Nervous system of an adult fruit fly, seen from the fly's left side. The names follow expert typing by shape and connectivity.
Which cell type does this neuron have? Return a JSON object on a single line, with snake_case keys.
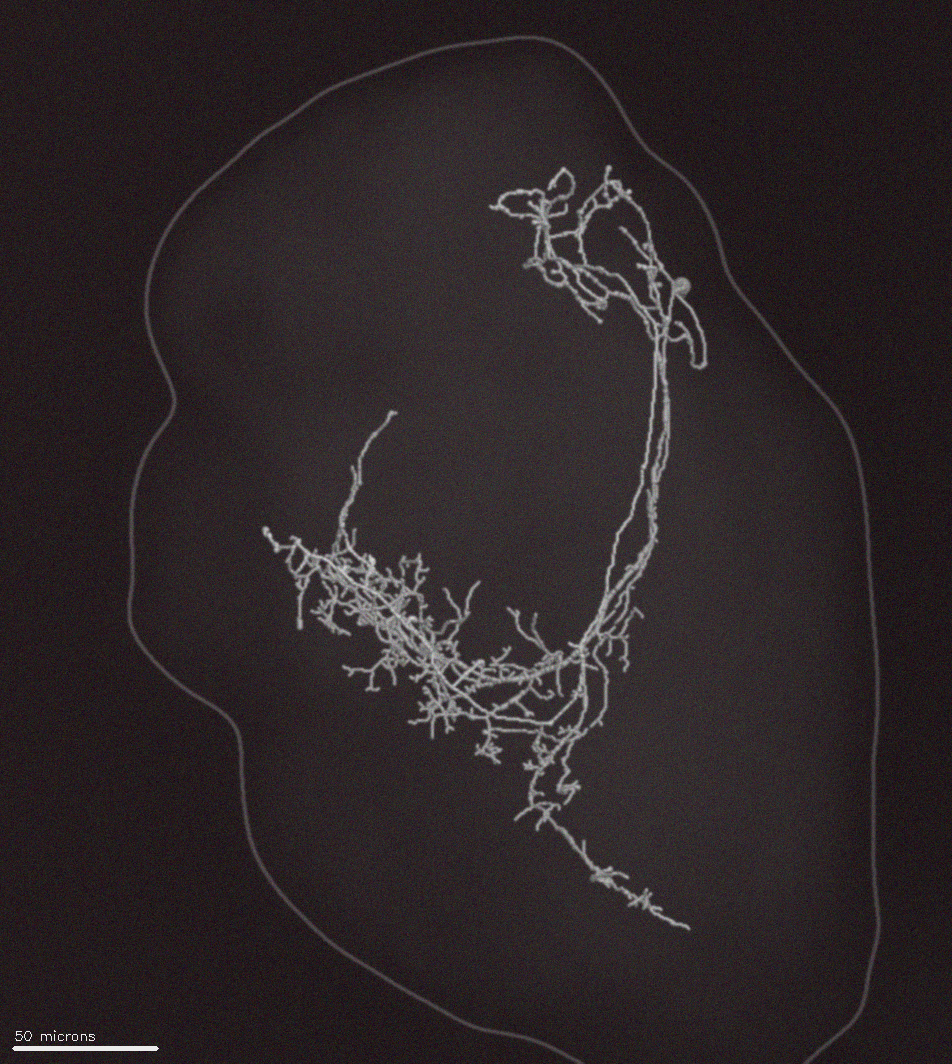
{"cell_type": "WED092"}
